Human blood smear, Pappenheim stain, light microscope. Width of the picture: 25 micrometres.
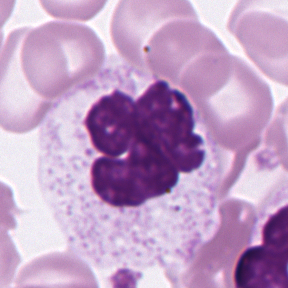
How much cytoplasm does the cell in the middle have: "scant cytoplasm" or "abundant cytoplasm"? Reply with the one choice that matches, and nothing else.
Abundant cytoplasm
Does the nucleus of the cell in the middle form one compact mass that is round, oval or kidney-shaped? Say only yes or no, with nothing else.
No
